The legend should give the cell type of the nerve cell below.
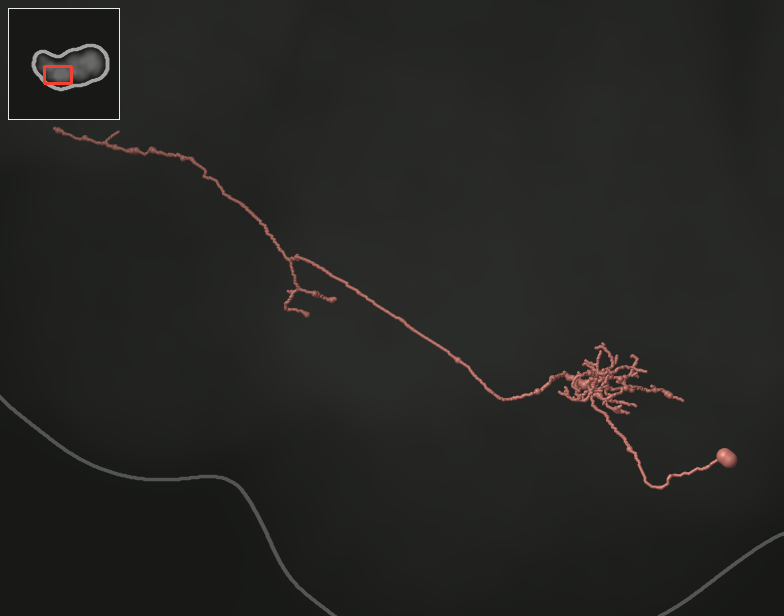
IN10B042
